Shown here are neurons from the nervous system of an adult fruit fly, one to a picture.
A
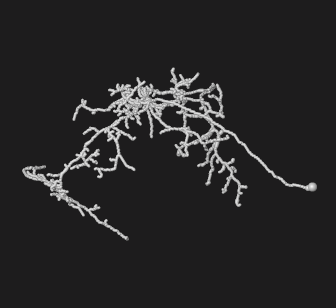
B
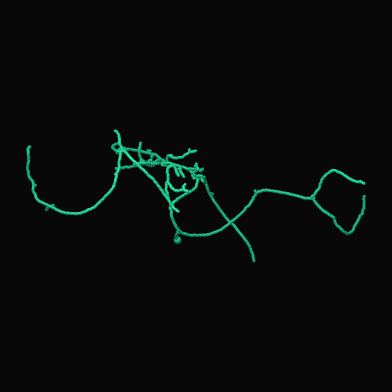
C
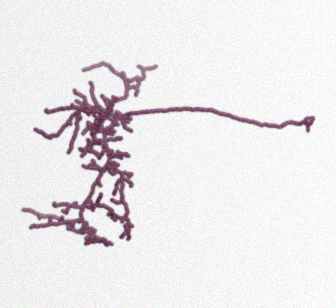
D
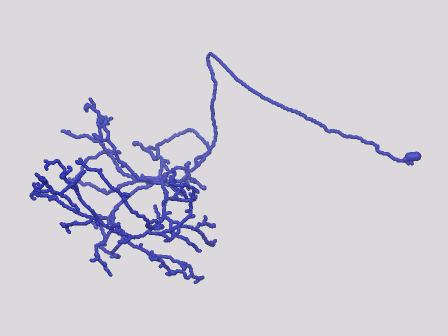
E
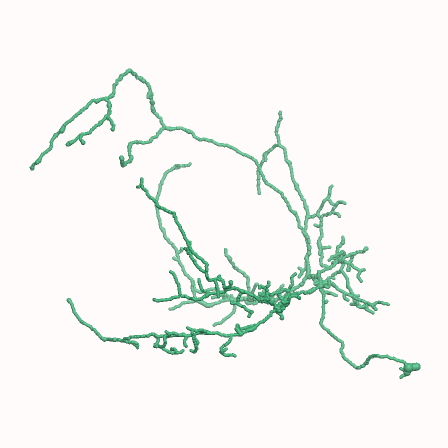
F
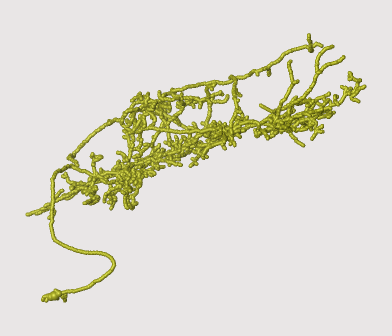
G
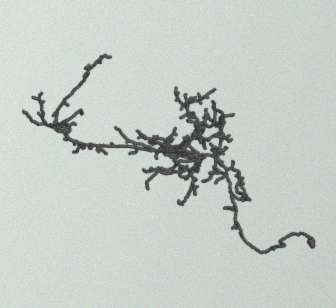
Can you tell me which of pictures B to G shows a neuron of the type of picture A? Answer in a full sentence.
Picture C shows a neuron of the same cell type.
